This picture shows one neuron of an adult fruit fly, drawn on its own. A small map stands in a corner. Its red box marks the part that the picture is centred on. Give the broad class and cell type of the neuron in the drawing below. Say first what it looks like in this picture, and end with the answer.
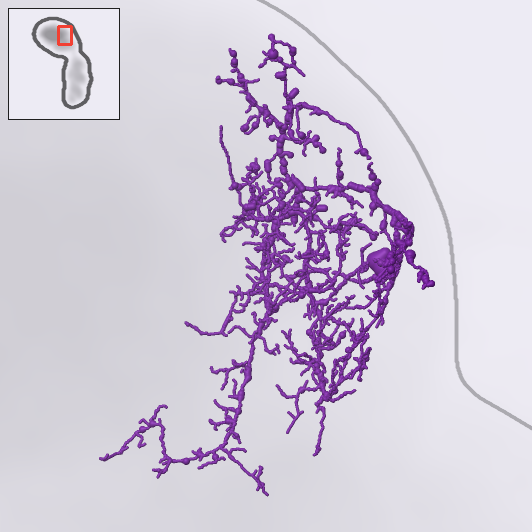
The picture shows more than a hundred branch ends. In this view it is taller than it is wide. It is a central-brain intrinsic neuron. It is of cell type GNG292.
